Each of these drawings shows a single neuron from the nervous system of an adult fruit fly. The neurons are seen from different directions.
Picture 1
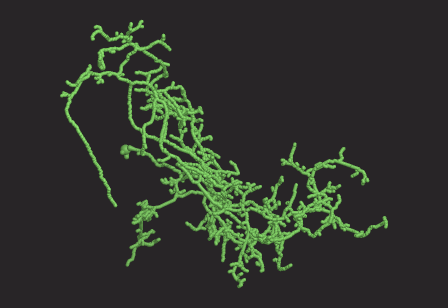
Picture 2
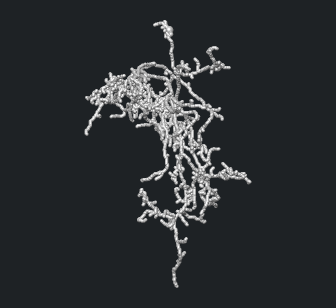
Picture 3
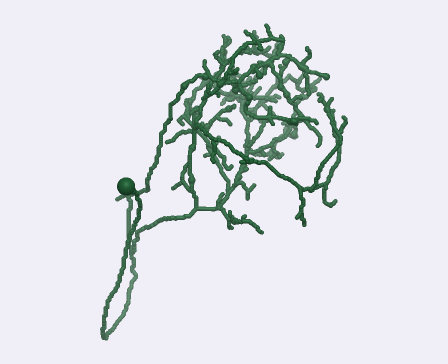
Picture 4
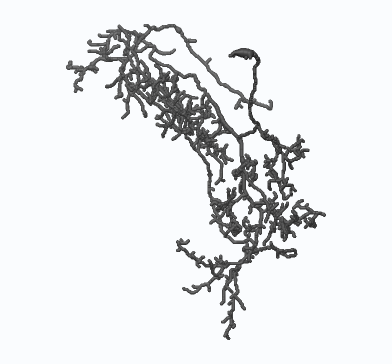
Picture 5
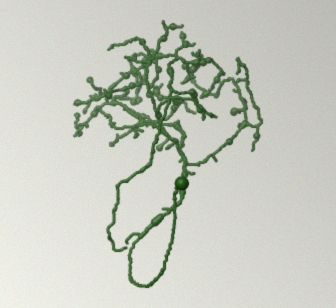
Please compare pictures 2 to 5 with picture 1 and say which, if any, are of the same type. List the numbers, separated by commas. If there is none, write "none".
2, 4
